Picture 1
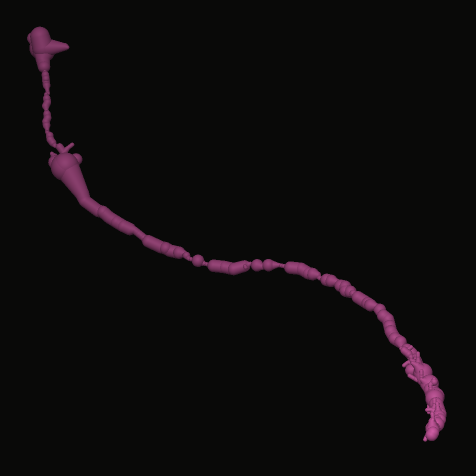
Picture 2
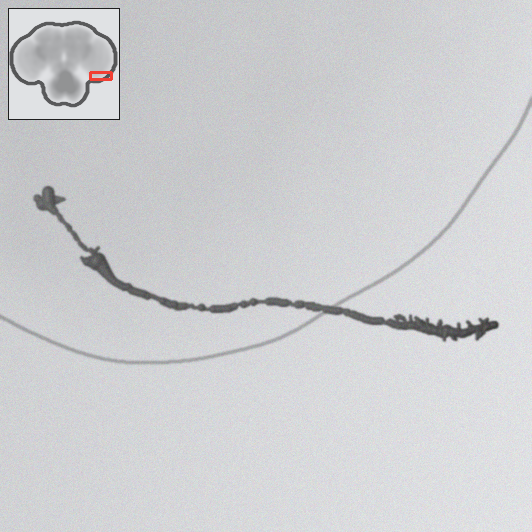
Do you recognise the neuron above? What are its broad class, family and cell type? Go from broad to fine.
optic-lobe intrinsic neuron; L; L1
